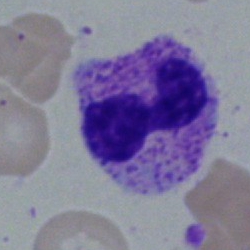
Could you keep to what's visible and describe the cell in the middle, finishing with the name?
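Nuclear lobes: one at lower left, the other at upper right. Chromatin dark purple, densely clumped. Cytoplasm pale lilac-pink, most abundant toward lower right. Numerous coarse dark purple granules scattered throughout cytoplasm. Cell: band neutrophil.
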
